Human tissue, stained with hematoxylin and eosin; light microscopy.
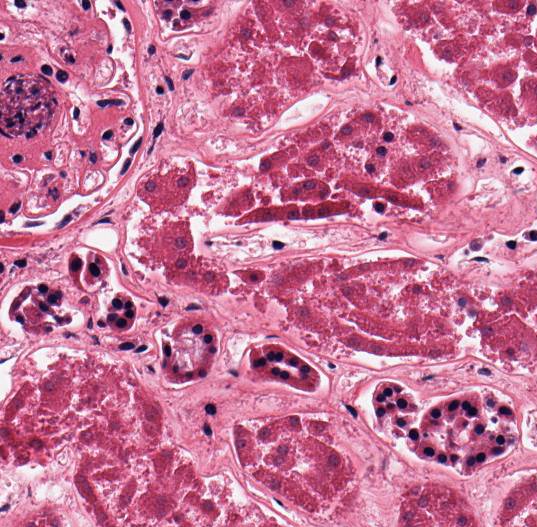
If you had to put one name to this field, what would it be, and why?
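Mainly, the field shows cortical labyrinth of the kidney. Item one: part of a glomerulus, a capillary tuft within a capsule, sits in the top left corner.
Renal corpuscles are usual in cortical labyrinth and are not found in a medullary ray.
Item two: large tubules take up most of the field, their cells rich in coarsely granular, deeply eosinophilic cytoplasm.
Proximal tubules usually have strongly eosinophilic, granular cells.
Item three: cell outlines in these tubules are indistinct, and granular material fills and breaks up the lumens. Item four: no fat cells appear anywhere.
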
